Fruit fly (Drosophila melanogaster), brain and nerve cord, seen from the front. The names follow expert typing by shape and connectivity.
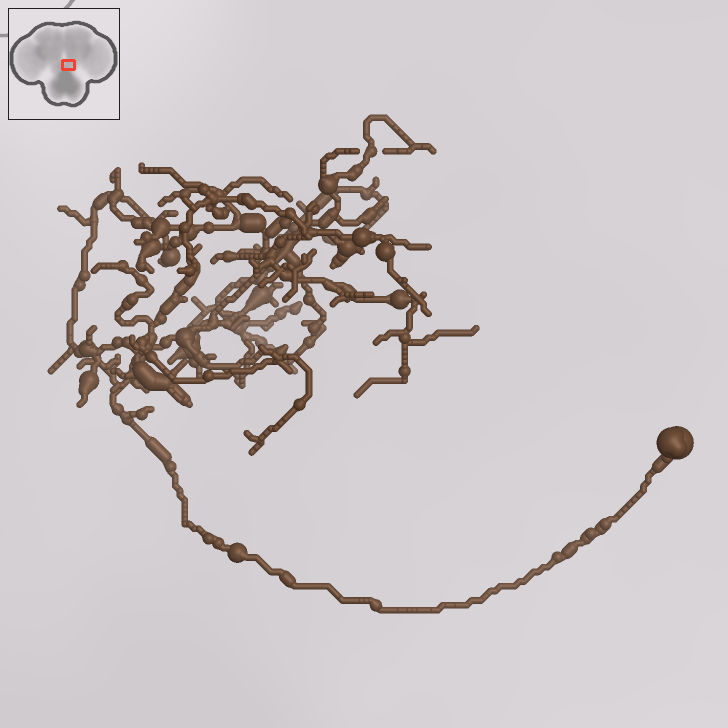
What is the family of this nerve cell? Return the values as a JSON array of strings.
["hemilineage TRdm"]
